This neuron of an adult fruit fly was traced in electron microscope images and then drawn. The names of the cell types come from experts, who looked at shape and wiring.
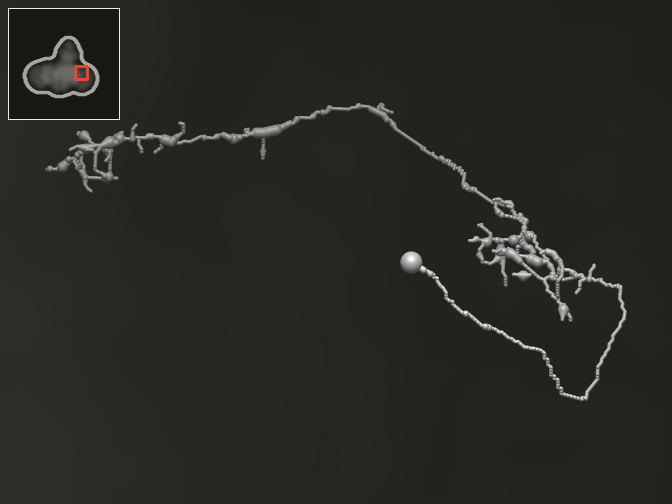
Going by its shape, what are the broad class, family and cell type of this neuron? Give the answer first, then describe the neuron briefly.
It is an optic-lobe intrinsic neuron. The family is Tm. It is of cell type Tm5Y. The cell body can be seen in the middle of the picture. As drawn here it is wider than it is tall.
